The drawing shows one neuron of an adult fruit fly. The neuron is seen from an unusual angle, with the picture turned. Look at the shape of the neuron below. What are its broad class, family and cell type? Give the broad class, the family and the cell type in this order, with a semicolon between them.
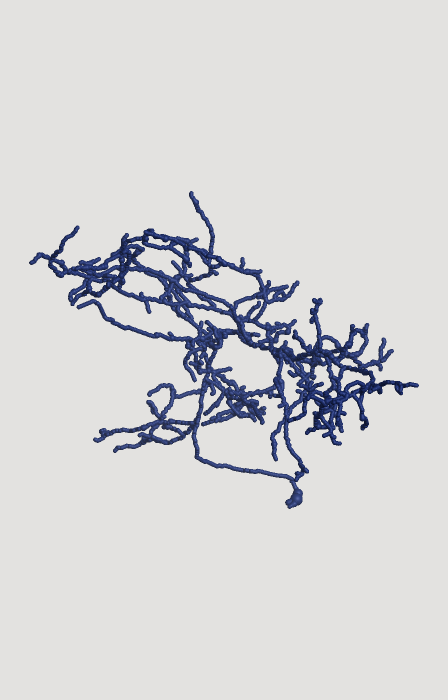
central-brain intrinsic neuron; hemilineage VLPd1; AVLP038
